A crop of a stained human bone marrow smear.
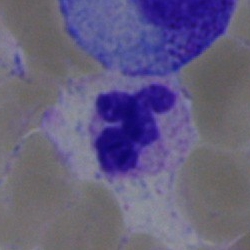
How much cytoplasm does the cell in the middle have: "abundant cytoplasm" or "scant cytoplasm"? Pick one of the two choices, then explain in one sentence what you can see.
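Abundant cytoplasm. The cytoplasm is plentiful and very pale, almost colourless.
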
